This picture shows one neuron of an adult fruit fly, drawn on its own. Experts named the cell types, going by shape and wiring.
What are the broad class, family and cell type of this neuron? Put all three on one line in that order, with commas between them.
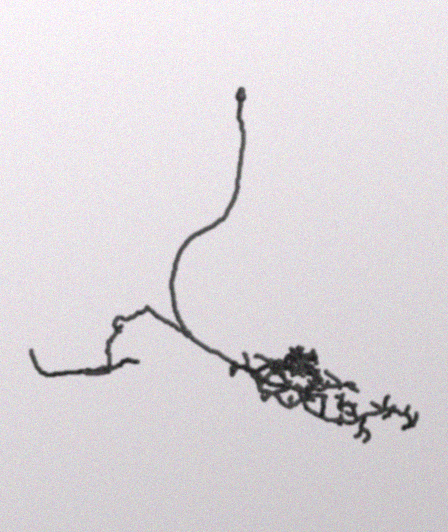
nerve-cord intrinsic neuron, hemilineage 23B, IN23B050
